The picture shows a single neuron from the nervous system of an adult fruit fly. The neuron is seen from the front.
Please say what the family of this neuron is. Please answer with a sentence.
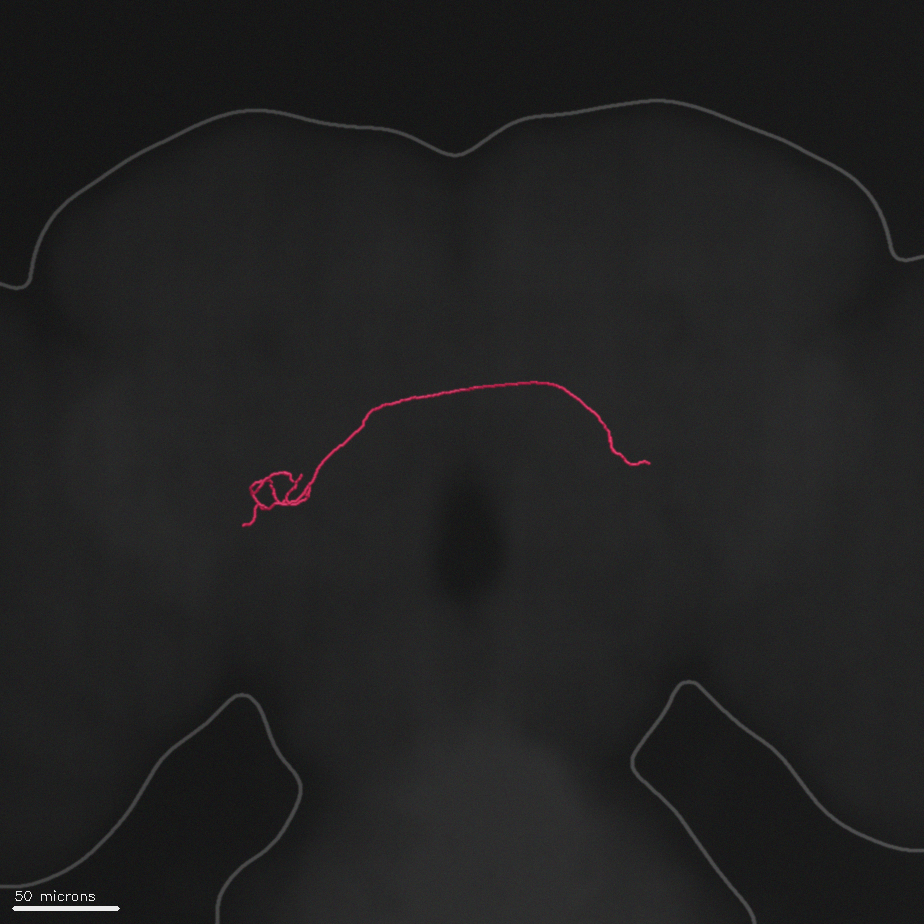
The family is class olfactory.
